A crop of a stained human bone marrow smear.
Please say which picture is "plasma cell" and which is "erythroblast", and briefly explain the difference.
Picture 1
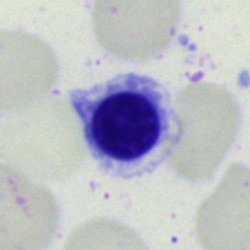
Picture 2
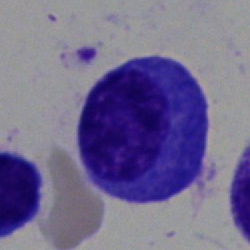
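Of the two, the first picture holds the erythroblast and the second the plasma cell. First item, nucleus position: in the plasma cell it sits off-centre, pushed toward the upper left.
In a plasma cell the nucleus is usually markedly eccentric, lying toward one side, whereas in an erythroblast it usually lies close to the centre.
Second item, cytoplasm colour: deeply blue-staining in the plasma cell, pale blue in the erythroblast.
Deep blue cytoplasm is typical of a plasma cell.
Third item, cytoplasm layout: a crescent widest on the right side in the plasma cell, a rim surrounding the nucleus on all sides in the erythroblast. Fourth item, granules: none in the erythroblast, and no distinct ones in the plasma cell.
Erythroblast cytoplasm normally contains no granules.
Fifth item, outline: irregular and ragged in the erythroblast, with a pointed projection at the upper left, against a round to slightly oval, smooth, even border with no projections or blebs in the plasma cell. Sixth item, nucleus interior: the erythroblast's chromatin is dark purple and densely condensed, and no nucleolus can be seen. A red cell presses against the right side of the erythroblast.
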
